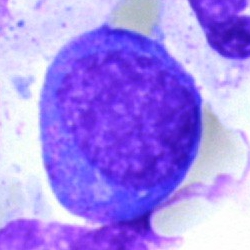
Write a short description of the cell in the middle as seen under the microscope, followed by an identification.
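The outline is smooth and unbroken. Its nucleus lies off-centre, toward the upper right of the cell. The chromatin is finely stippled, with small pale spots scattered throughout. The cytoplasm stains deep blue. This cell is a promyelocyte.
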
